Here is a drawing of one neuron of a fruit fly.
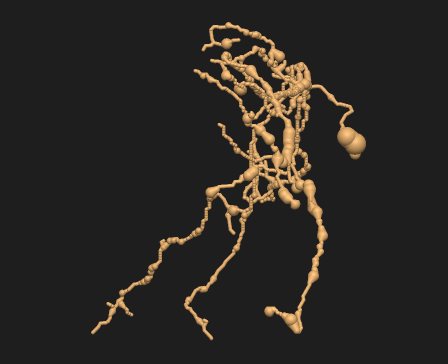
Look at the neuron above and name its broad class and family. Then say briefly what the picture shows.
It is a central-brain intrinsic neuron. Its family is hemilineage DM6_posterior. The cell body is on the right of the picture. In this view it is about as wide as it is tall.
